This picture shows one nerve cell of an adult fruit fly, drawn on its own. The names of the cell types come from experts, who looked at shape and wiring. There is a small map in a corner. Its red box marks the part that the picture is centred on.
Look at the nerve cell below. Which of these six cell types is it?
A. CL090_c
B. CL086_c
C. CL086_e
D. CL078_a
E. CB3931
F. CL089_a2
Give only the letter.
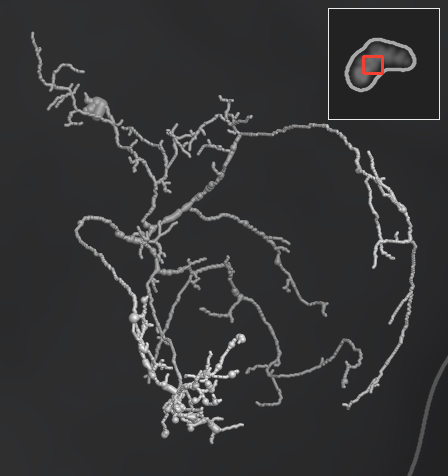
C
